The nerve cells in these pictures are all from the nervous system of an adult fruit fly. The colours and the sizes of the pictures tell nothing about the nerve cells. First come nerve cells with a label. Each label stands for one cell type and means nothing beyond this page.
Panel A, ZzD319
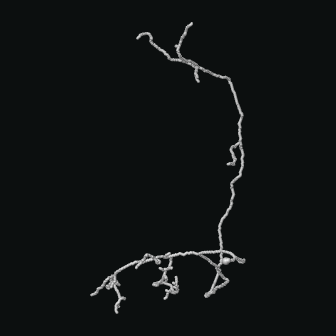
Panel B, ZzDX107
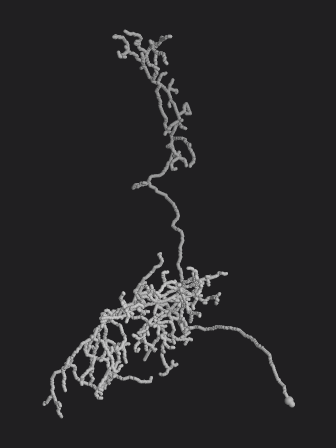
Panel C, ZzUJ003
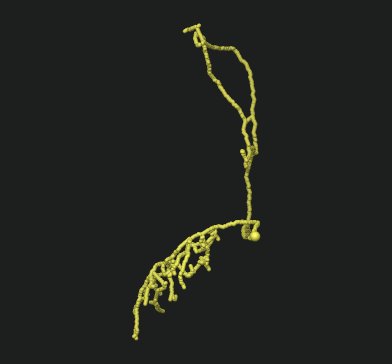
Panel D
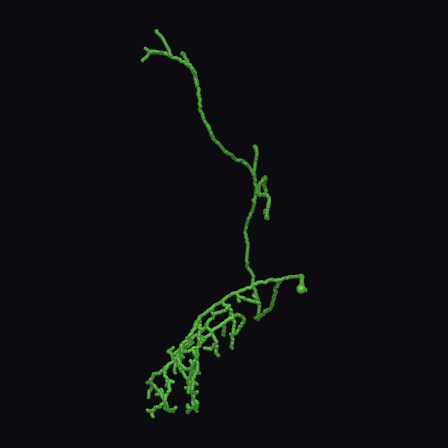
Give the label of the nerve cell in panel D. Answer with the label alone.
ZzUJ003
